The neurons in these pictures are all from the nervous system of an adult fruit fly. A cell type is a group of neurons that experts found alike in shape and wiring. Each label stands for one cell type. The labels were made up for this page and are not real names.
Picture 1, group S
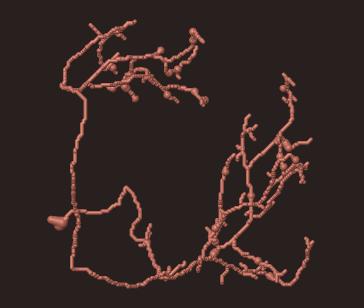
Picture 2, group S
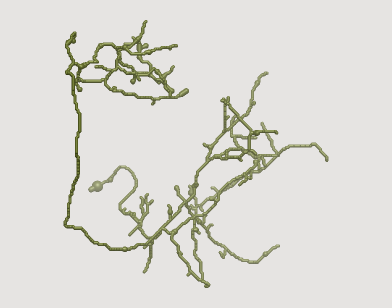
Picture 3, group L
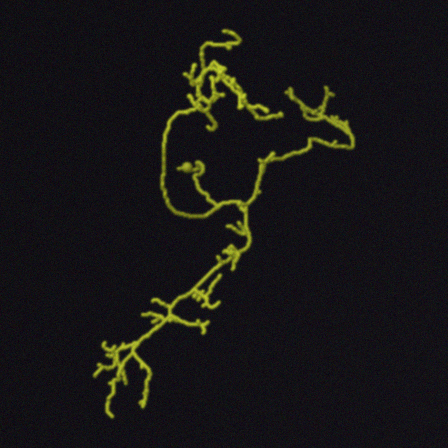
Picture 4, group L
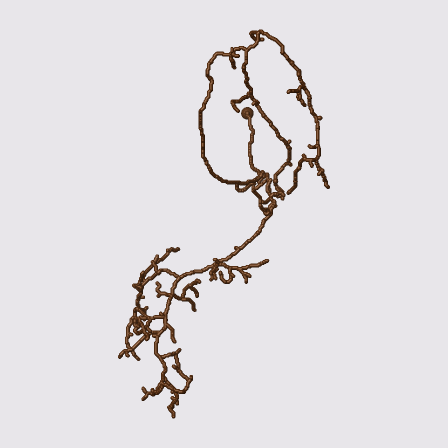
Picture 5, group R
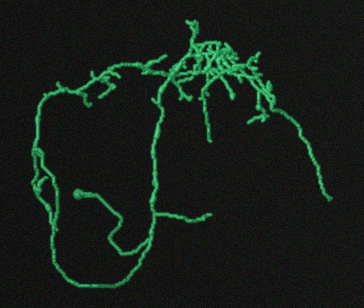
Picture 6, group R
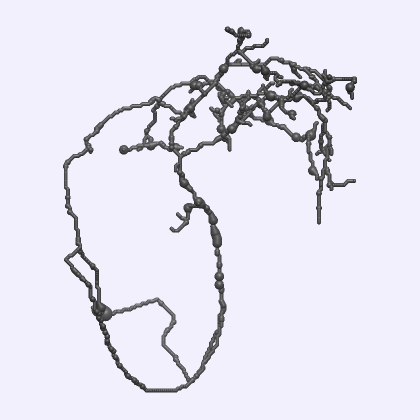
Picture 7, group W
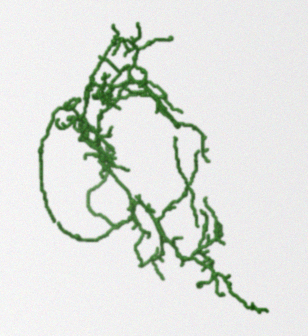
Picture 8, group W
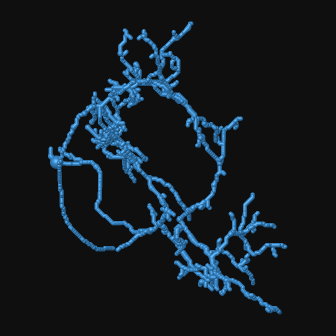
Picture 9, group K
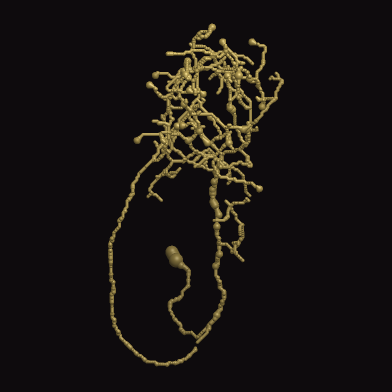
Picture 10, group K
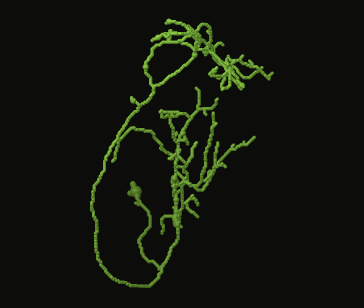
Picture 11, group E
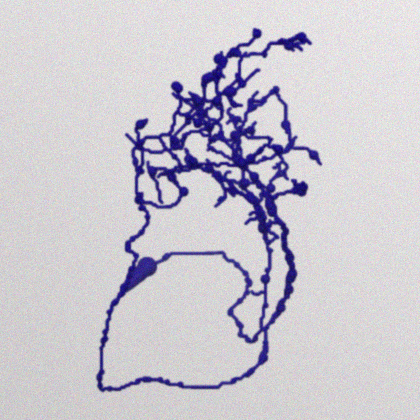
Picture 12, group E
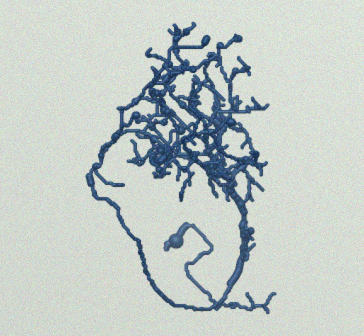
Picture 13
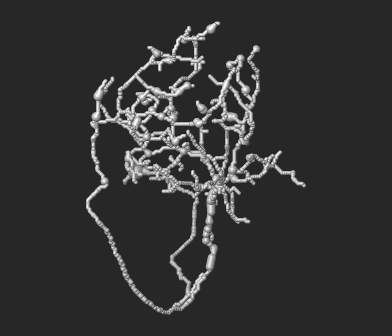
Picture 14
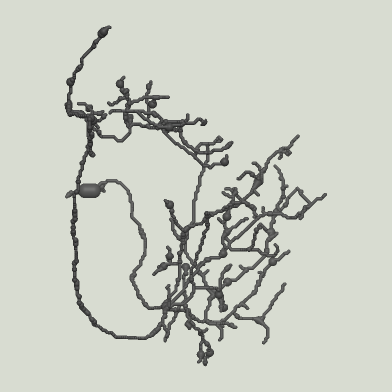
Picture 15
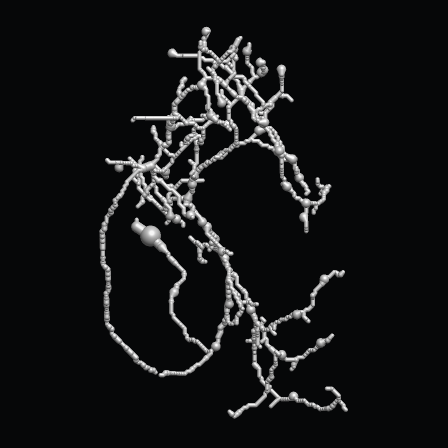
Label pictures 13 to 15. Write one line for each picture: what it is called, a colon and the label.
13: group E
14: group S
15: group W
